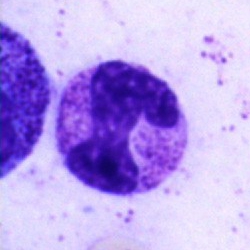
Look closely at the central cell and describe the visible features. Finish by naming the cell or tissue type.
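Nucleus first: a thick curved band bent into an S-like shape. Chromatin next: dense, dark purple and clumped. The cytoplasm is pale pinkish-lilac and filled with fine pink-purple granules. This is a band neutrophil.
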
